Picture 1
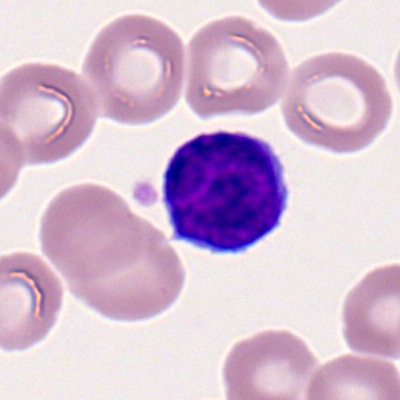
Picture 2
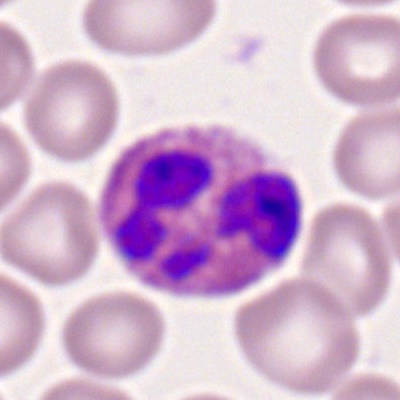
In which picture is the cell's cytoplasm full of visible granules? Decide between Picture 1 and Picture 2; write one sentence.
Picture 2 has the cell with many visible granules in its cytoplasm.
